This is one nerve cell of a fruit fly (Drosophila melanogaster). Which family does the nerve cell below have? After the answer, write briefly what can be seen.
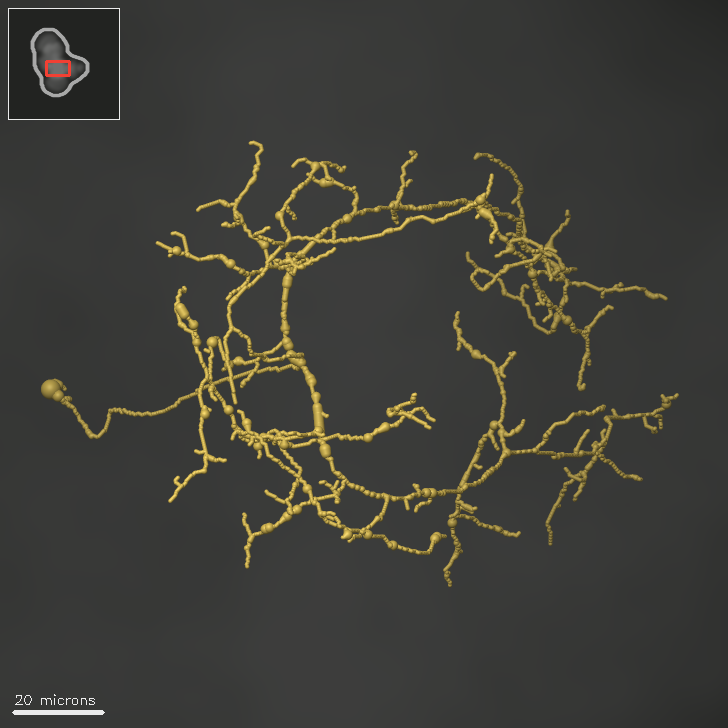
Its family is hemilineage 00A. It is a nerve-cord intrinsic neuron. Its cell body lies on the left of the picture. From left to right in the picture it spans about 140 microns. The picture shows dozens of branch ends.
